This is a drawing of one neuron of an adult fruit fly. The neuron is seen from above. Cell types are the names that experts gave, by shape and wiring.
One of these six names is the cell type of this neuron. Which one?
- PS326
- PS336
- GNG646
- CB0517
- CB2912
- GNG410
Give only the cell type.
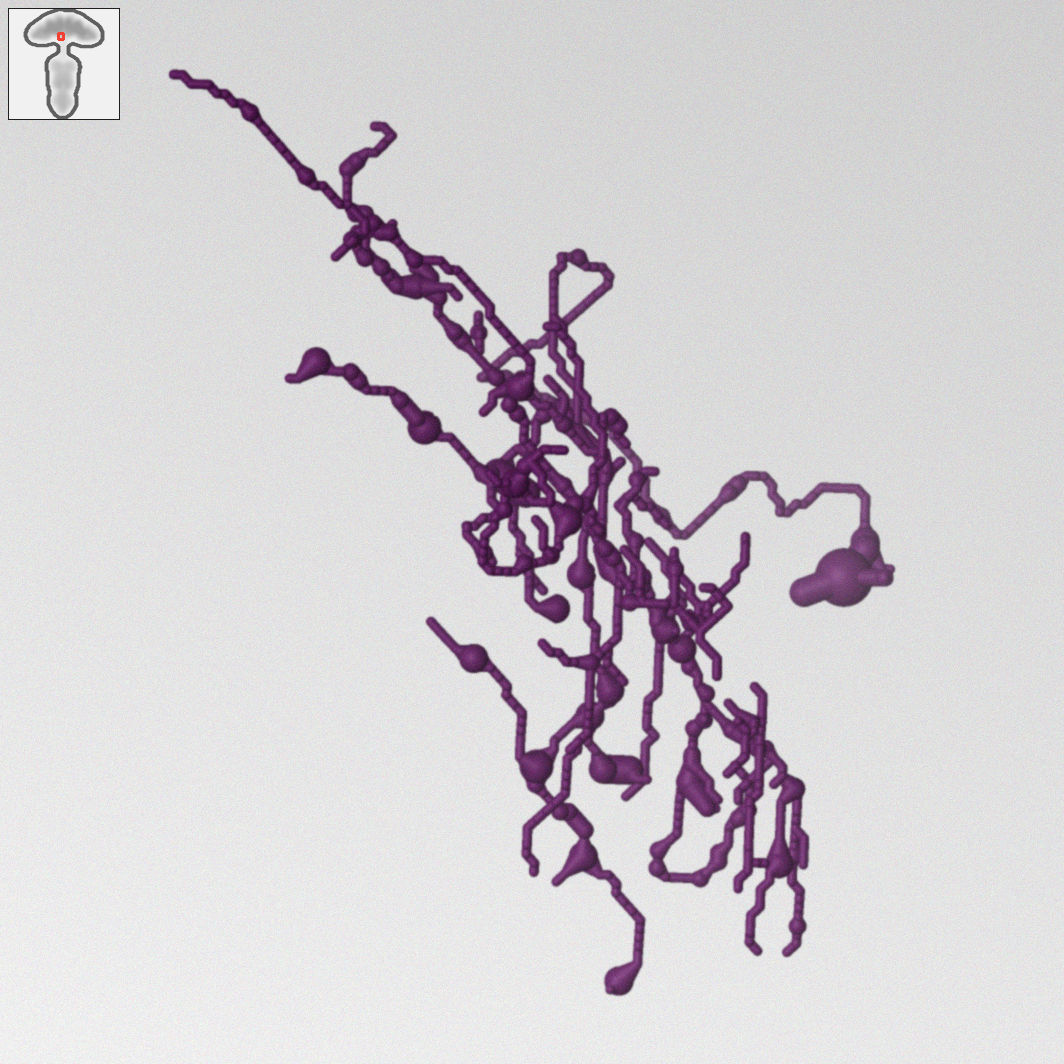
GNG410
